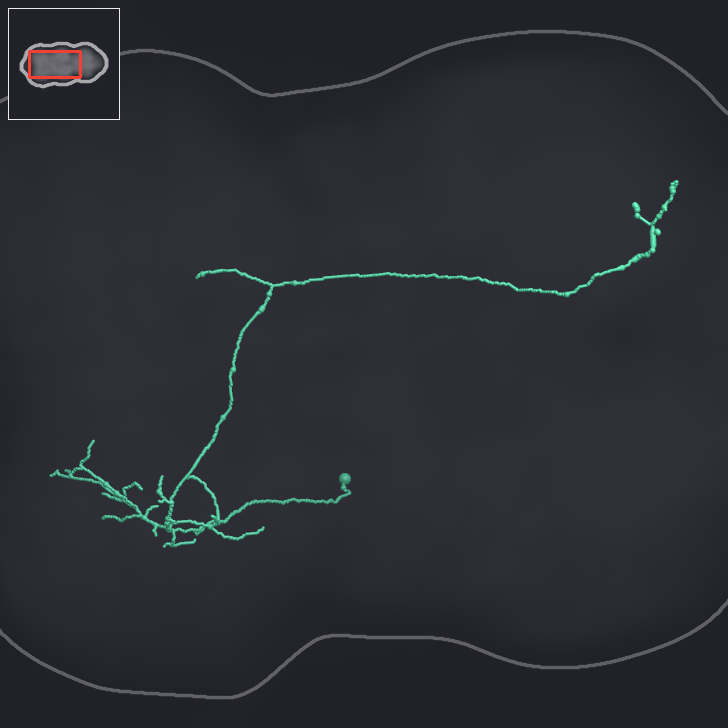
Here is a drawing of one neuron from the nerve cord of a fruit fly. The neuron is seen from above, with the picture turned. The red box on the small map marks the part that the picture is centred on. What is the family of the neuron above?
hemilineage 06A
